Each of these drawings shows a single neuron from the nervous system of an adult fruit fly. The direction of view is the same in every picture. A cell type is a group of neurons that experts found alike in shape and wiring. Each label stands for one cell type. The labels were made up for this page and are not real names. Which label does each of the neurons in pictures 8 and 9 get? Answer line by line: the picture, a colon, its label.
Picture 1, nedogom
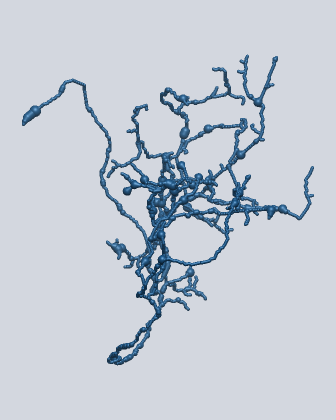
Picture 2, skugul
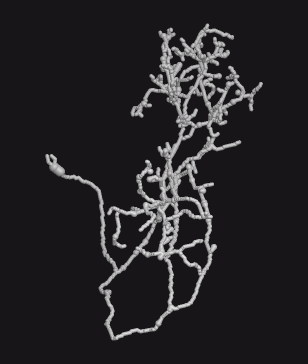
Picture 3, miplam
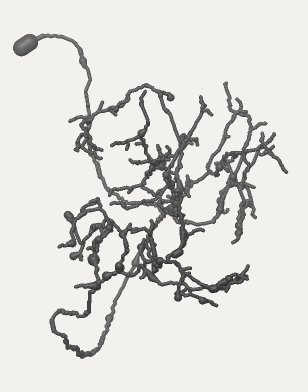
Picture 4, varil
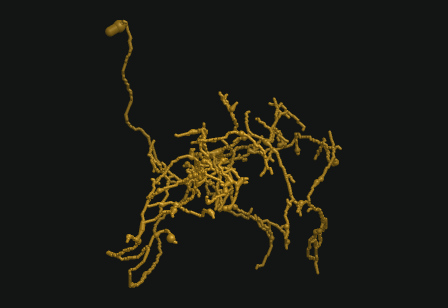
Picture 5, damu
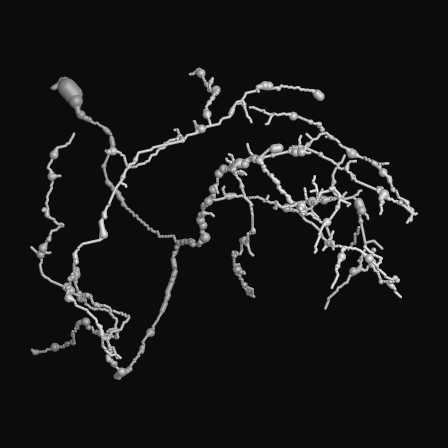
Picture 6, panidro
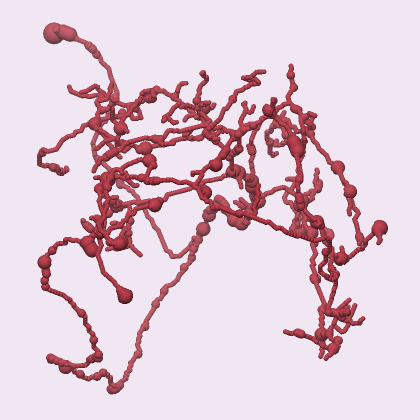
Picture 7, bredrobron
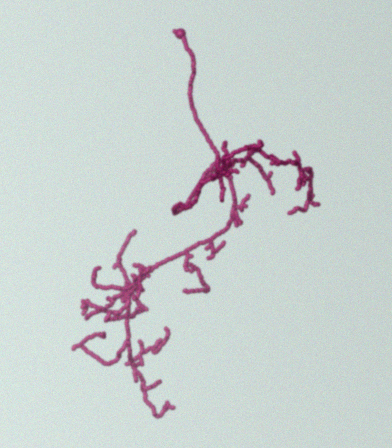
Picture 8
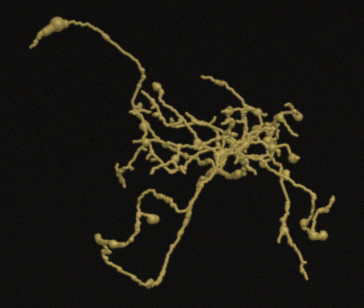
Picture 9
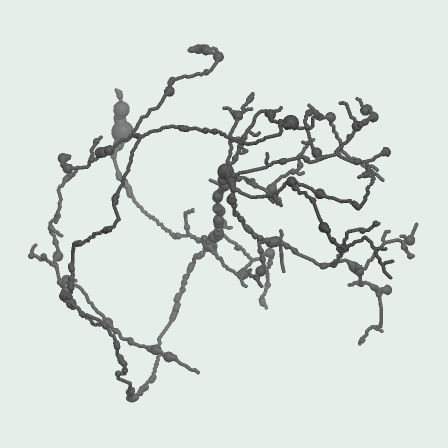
8: panidro
9: damu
